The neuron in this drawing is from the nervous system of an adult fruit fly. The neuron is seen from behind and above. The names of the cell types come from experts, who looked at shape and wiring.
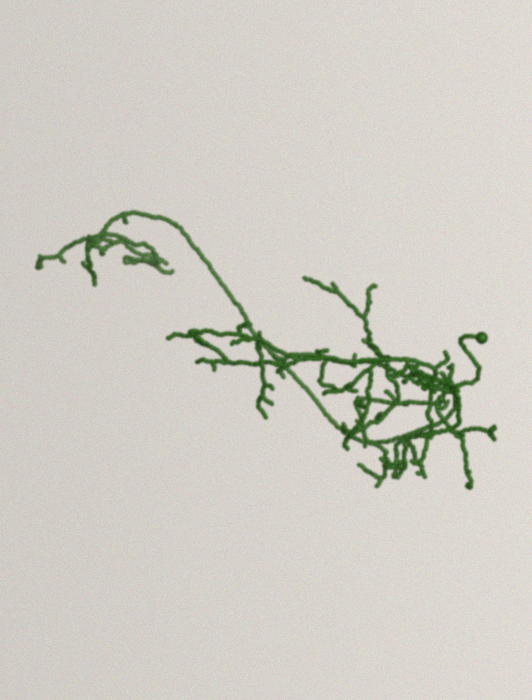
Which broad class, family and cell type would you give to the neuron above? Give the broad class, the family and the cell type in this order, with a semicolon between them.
central-brain intrinsic neuron; hemilineage LHl2_dorsal; CB2667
